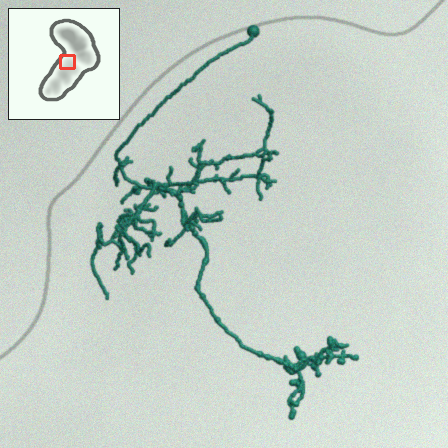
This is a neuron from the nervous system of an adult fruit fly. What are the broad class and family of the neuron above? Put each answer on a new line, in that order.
nerve-cord intrinsic neuron
hemilineage 19A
